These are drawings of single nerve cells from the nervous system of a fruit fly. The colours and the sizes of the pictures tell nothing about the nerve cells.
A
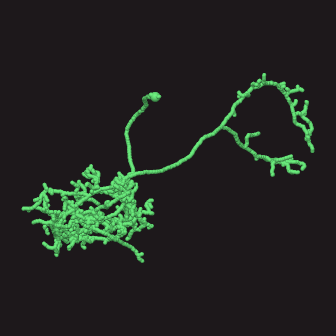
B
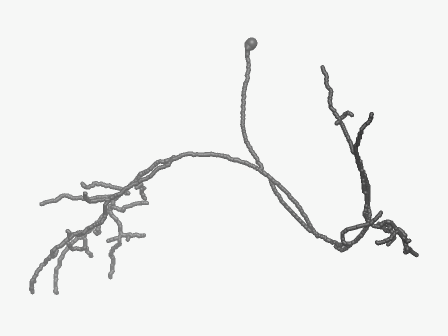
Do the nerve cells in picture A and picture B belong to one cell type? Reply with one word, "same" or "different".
different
